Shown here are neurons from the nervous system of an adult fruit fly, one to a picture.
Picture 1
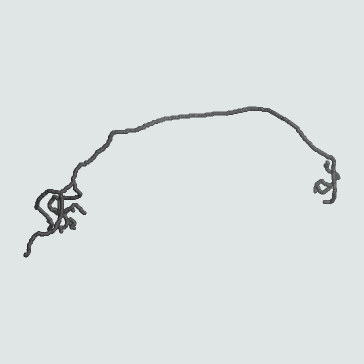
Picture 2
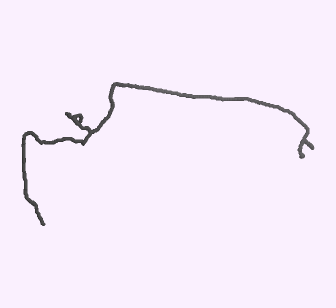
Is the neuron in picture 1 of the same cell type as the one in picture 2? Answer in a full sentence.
They are of different cell types.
